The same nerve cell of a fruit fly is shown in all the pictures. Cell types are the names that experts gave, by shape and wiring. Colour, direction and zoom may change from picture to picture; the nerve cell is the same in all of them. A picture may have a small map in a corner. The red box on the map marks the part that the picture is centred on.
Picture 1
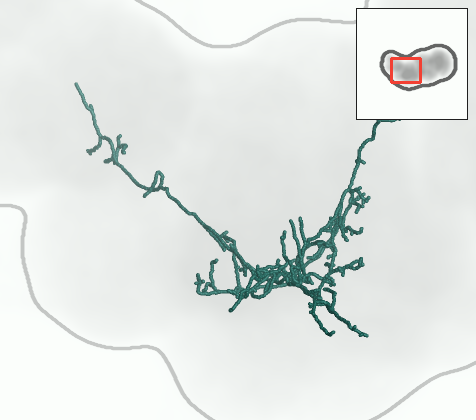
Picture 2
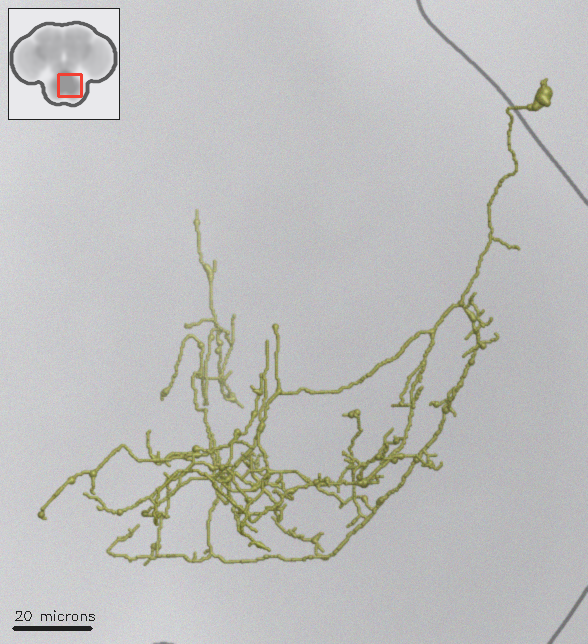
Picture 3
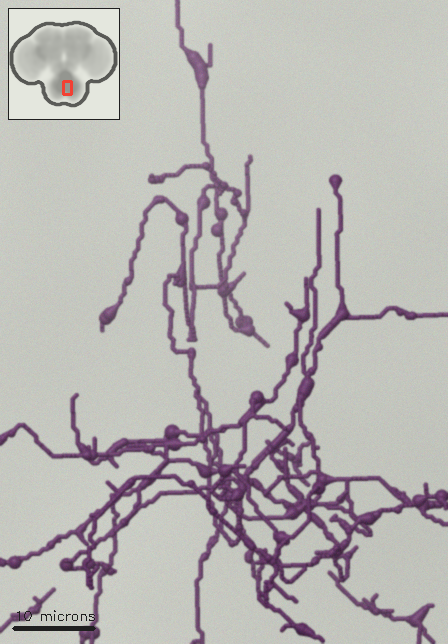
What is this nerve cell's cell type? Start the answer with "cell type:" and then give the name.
cell type: IN17A090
